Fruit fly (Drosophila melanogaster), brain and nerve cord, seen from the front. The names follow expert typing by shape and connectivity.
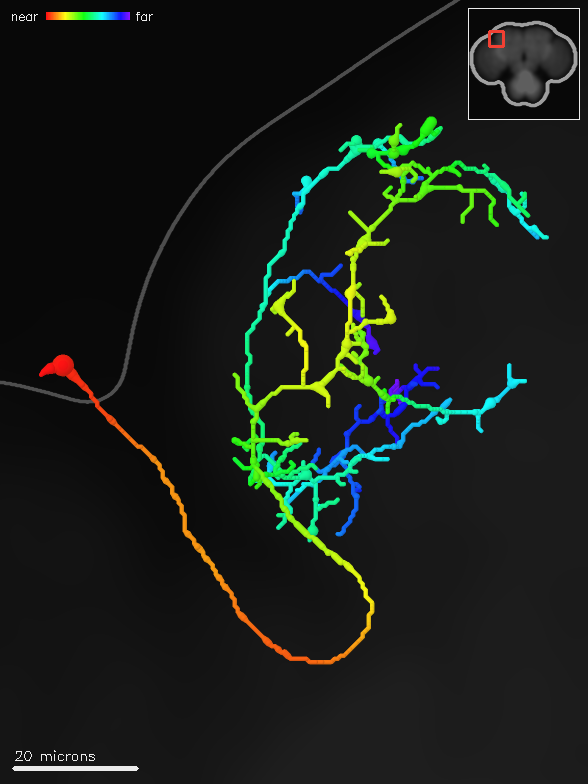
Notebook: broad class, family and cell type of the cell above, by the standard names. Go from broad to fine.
central-brain intrinsic neuron; hemilineage LHl4_dorsal; CB2770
